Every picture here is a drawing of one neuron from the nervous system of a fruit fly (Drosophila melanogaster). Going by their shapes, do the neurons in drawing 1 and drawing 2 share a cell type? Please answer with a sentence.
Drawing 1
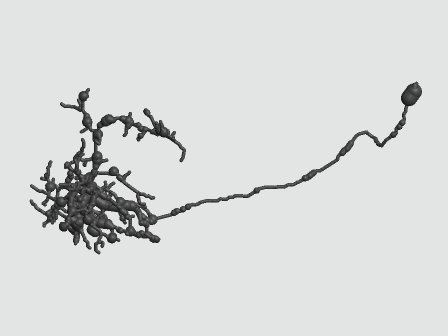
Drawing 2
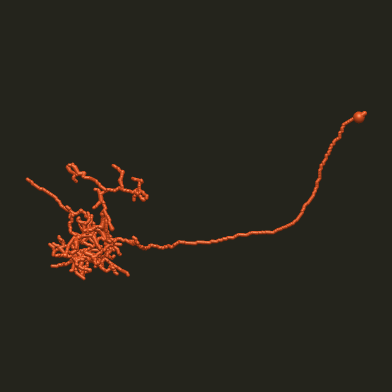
They are of the same cell type.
